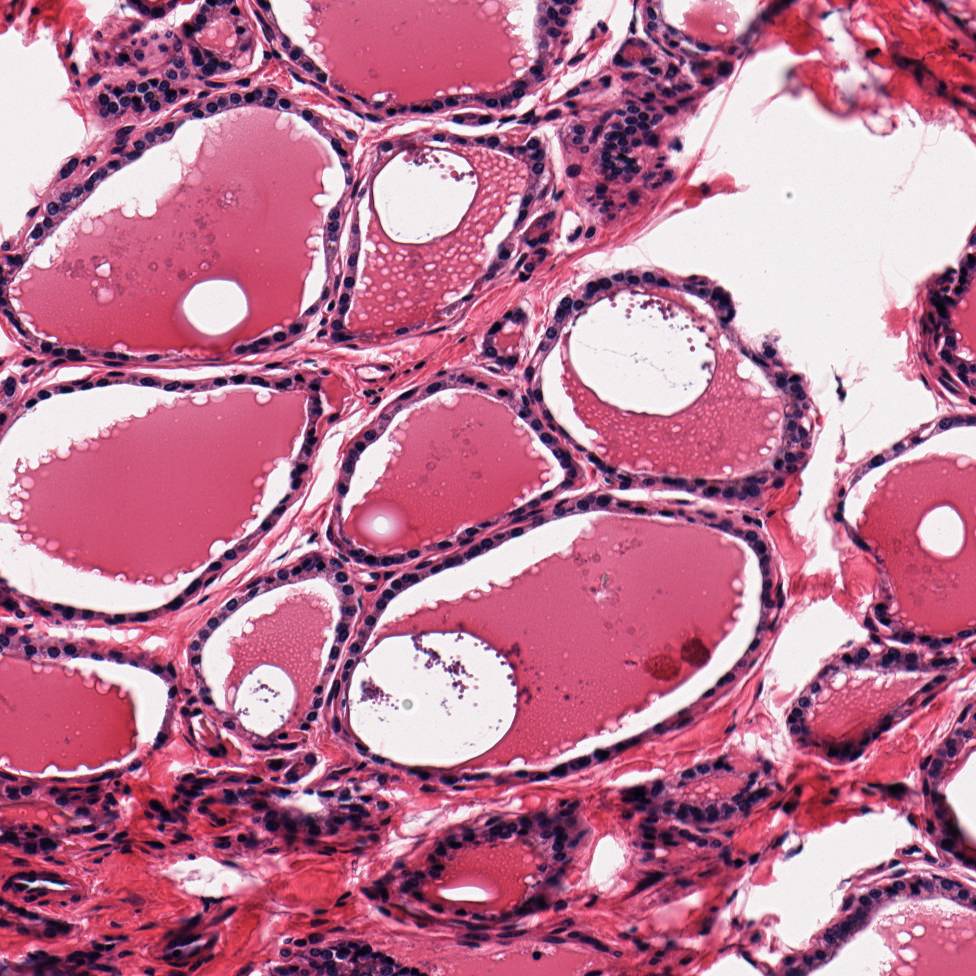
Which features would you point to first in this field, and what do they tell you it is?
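I'd call this thyroid follicle. Most of it is closely packed, rounded to oval closed follicles of varying size, divided by thin partitions and each lined by a single layer of flattened to low cuboidal cells with small dark round nuclei.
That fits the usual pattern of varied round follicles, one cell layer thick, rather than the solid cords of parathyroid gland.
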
